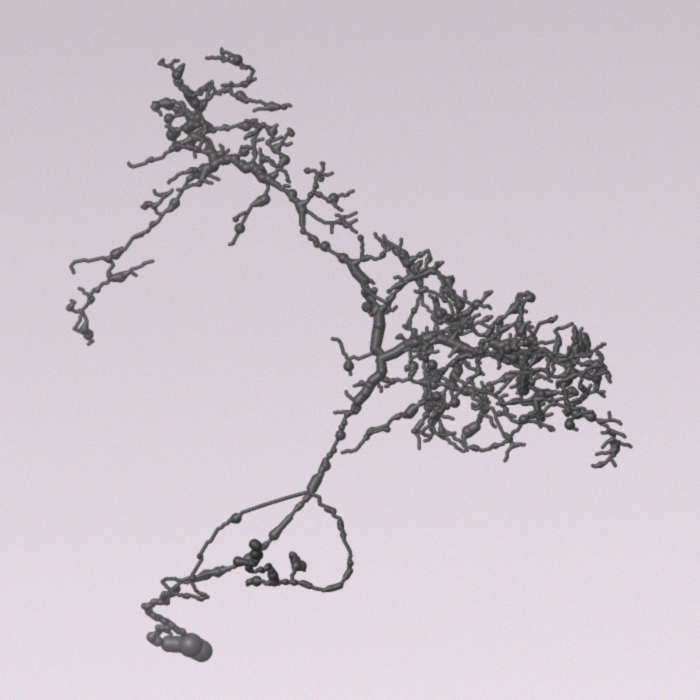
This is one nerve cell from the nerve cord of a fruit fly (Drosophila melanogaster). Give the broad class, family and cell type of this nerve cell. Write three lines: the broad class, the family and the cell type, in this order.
nerve-cord intrinsic neuron
hemilineage 23B
IN23B024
